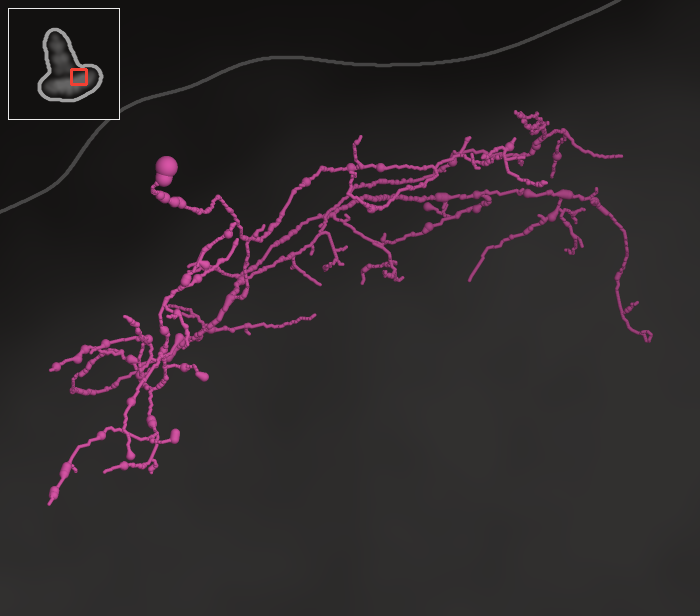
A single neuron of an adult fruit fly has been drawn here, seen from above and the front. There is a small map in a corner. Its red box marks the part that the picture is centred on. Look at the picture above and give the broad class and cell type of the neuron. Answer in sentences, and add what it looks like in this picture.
It is a central-brain intrinsic neuron. It is of cell type CB3050. The cell body can be seen at the upper left of the picture. Dozens of branch ends can be seen.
